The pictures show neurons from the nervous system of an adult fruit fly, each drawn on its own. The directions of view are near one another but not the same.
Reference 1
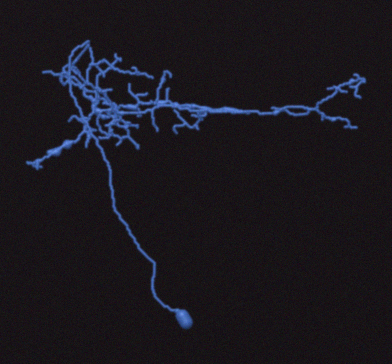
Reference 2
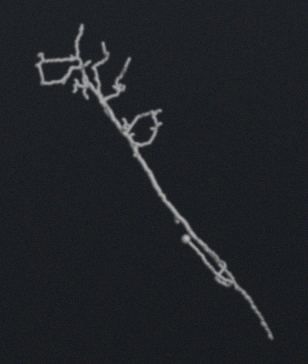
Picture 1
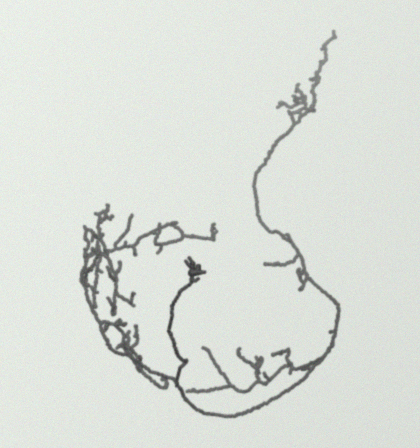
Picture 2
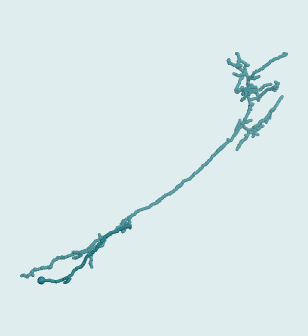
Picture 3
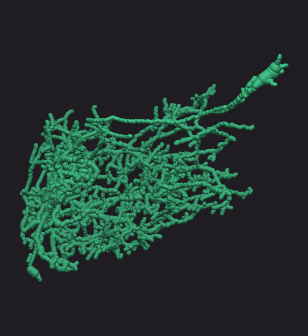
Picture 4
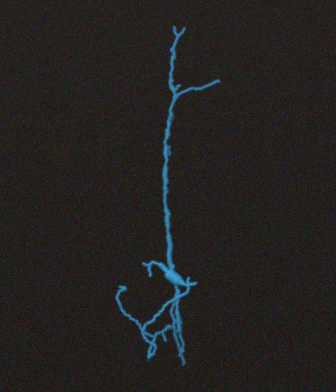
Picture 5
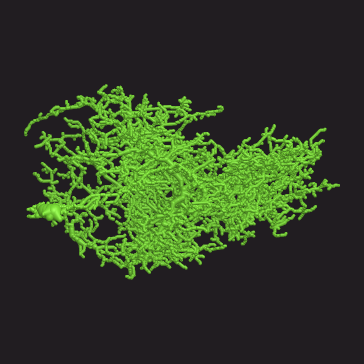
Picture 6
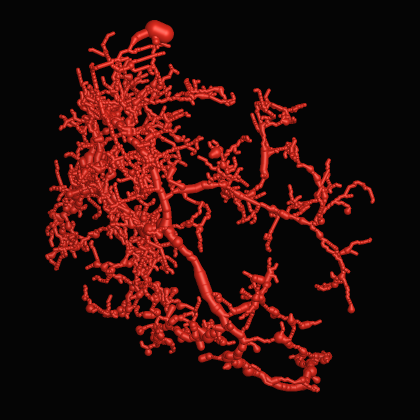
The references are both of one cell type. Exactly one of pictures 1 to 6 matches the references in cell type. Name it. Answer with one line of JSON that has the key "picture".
{"picture": 4}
